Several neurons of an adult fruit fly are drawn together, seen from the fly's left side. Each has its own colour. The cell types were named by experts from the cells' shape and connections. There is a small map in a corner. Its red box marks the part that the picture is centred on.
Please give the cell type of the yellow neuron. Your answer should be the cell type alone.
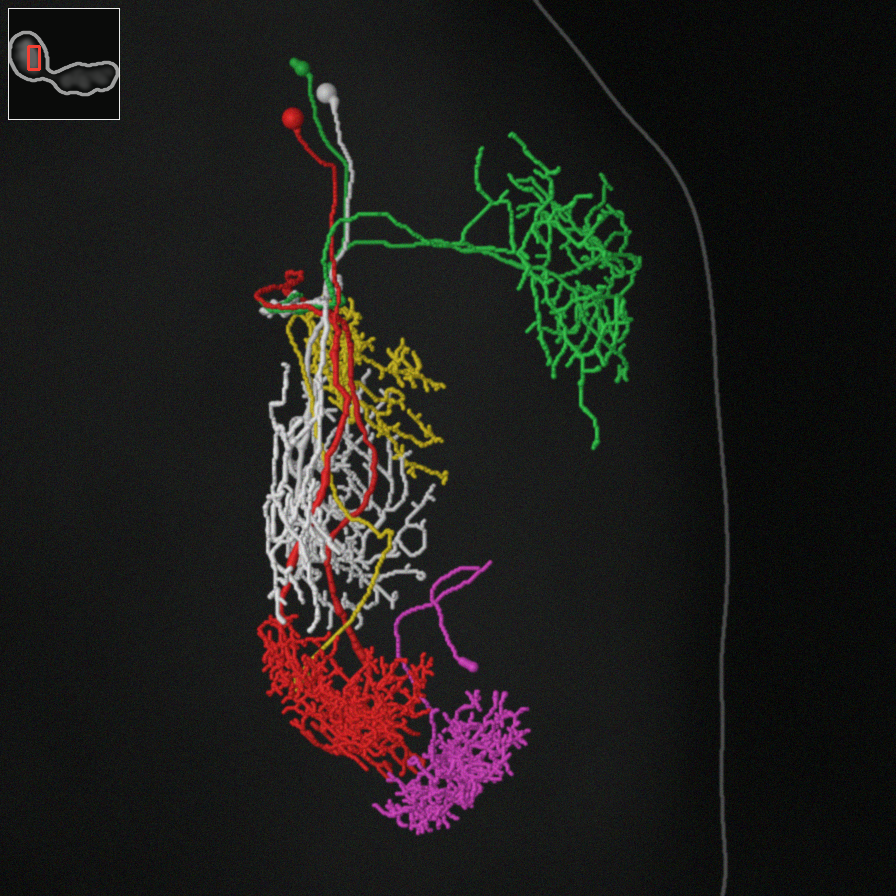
Li14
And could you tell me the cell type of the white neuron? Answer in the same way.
LC14a-2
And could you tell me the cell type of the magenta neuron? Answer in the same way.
Li25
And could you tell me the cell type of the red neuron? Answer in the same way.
LC14a-1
